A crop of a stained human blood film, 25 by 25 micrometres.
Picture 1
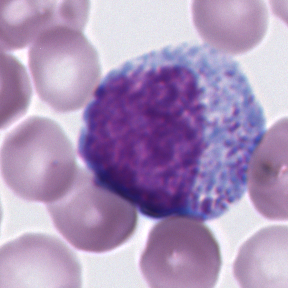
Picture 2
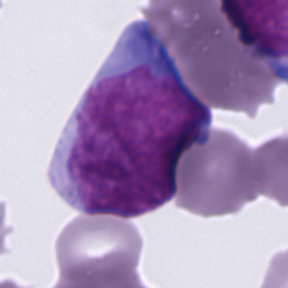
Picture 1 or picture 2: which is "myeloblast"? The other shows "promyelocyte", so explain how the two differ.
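In picture 1 the cell is a promyelocyte, and in picture 2 a myeloblast. The clearest difference lies in the granules: reddish-purple granules are scattered through the cytoplasm of the promyelocyte, while the cytoplasm of the myeloblast shows none.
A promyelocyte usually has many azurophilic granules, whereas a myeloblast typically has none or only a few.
The outlines also differ: the promyelocyte is roughly round with a slightly angular edge, whereas the myeloblast is angular, its edges mostly straight. In the myeloblast the nucleus fills most of the cell, which measures about 18 by 13 micrometres, and no vacuoles are present. In the promyelocyte, pale blue cytoplasm forms a broad zone on the right side. Red cells press against the right edge of the promyelocyte and against the right and lower edges of the myeloblast.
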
